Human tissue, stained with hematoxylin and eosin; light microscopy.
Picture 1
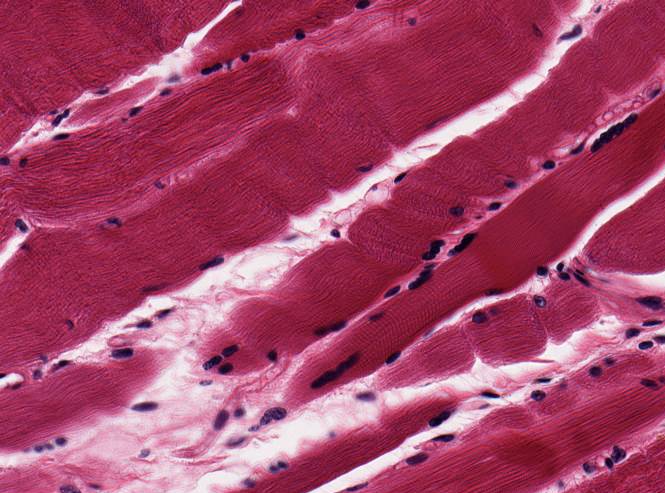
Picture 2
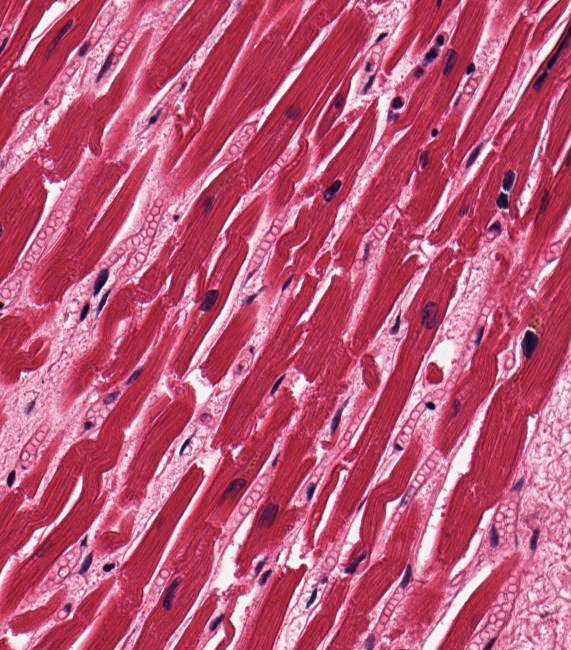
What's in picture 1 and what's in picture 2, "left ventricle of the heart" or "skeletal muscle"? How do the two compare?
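Skeletal muscle in picture 1; left ventricle of the heart in picture 2. Nuclei: picture 1, dark, elongated, at fibre edges, not centres; picture 2, single, central.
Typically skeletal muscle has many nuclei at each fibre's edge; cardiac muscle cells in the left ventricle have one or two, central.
Branching: some fibres in picture 2 branch and join neighbouring fibres.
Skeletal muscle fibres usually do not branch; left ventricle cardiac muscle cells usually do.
Picture 1 also: fine transverse cross-striations, deep even pink-red eosin staining. Picture 2 also: narrow white clefts between many fibres and the stroma.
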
